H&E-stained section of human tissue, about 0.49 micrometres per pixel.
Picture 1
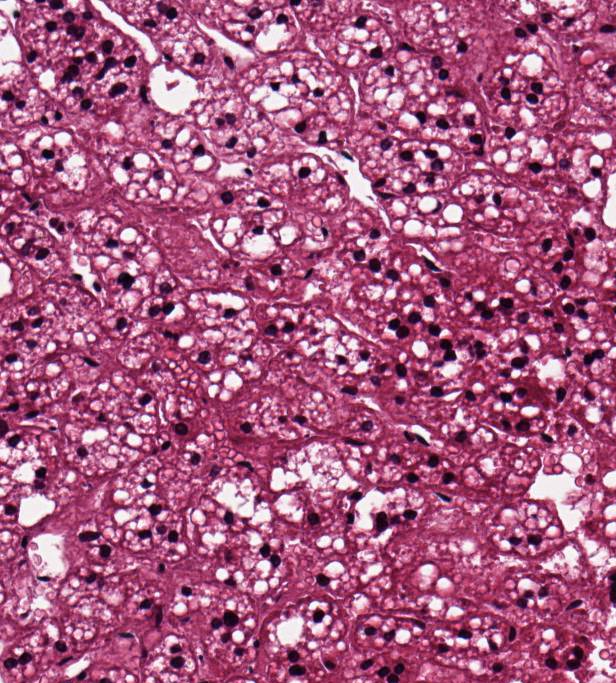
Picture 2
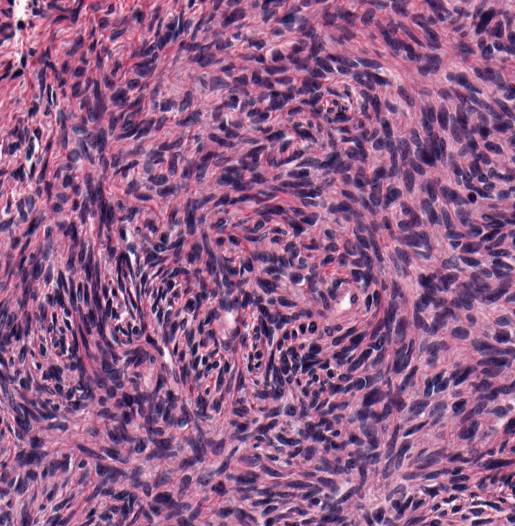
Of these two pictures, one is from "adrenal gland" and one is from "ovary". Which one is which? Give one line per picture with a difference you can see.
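Picture 1 shows tissue from the adrenal gland. The nuclei are small, round and darkly stained.
Picture 2 shows tissue from the ovary. Most nuclei are elongated and darkly stained.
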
